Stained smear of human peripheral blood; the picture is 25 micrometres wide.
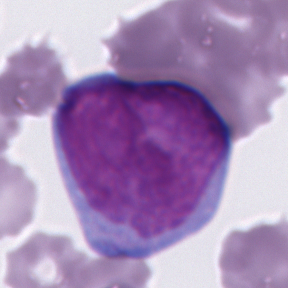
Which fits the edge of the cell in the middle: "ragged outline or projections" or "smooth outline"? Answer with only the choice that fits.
Smooth outline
